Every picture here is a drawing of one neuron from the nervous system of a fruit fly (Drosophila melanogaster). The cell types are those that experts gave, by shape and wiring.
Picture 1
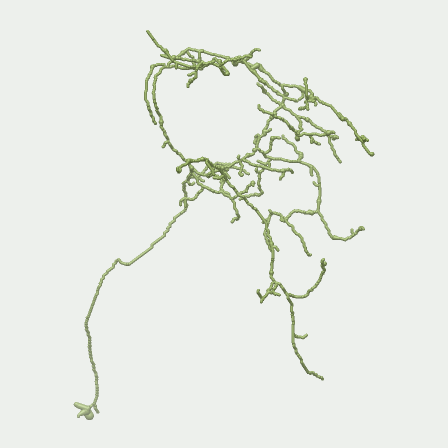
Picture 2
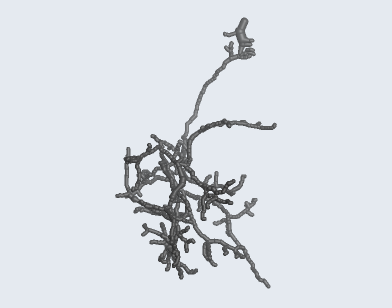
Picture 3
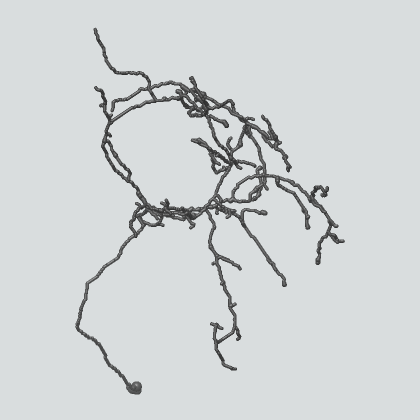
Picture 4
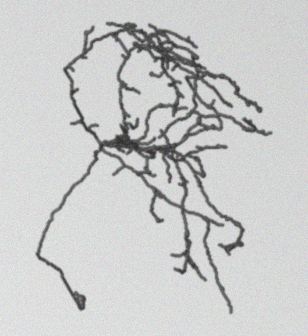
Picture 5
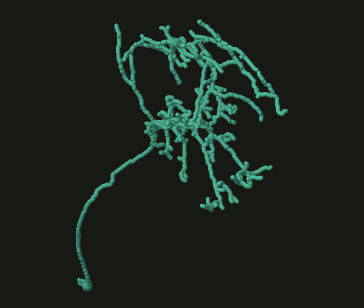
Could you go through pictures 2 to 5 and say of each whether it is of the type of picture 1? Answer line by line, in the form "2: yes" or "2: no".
2: no
3: yes
4: yes
5: yes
